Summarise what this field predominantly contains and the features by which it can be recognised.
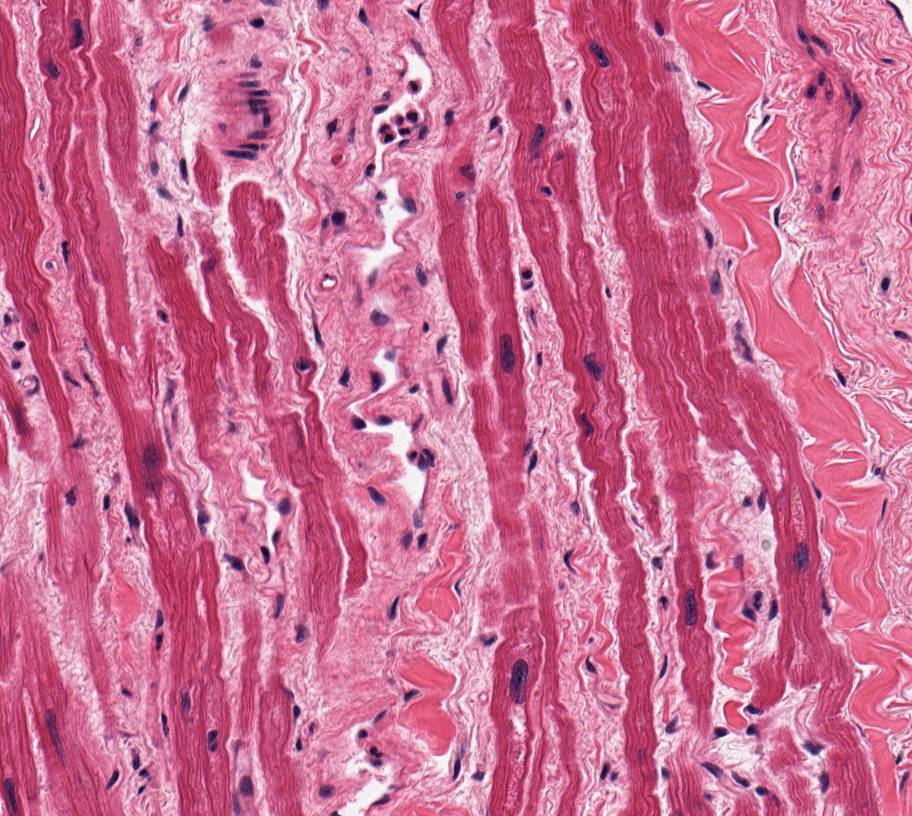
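This field mainly shows myocardium. Look at the long eosinophilic fibres running roughly top to bottom: their nuclei sit centrally, not at the edges.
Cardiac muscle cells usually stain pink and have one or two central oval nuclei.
Some fibres, as at lower centre, hold large, dark, elongated nuclei. Pale loose connective tissue with scattered spindle-shaped nuclei parts the fibres, widest centrally.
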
